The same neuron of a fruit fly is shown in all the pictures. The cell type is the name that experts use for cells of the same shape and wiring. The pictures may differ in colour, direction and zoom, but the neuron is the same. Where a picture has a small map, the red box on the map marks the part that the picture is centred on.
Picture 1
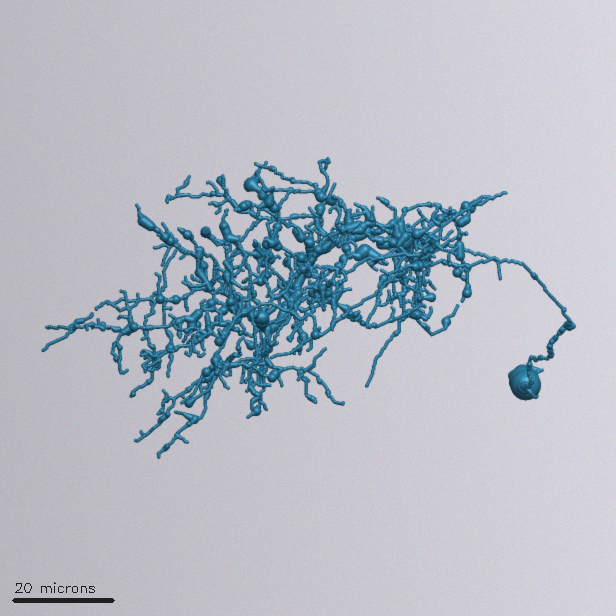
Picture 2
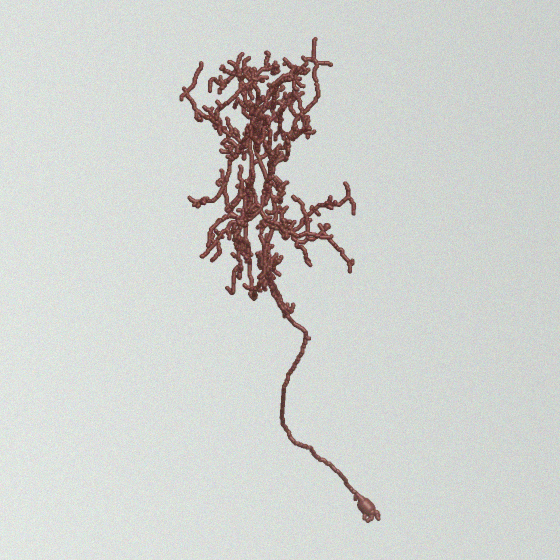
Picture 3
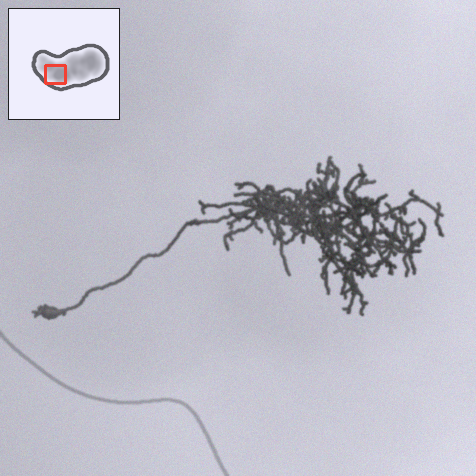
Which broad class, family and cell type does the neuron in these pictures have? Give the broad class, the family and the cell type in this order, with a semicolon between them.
nerve-cord intrinsic neuron; hemilineage 05B; IN05B032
